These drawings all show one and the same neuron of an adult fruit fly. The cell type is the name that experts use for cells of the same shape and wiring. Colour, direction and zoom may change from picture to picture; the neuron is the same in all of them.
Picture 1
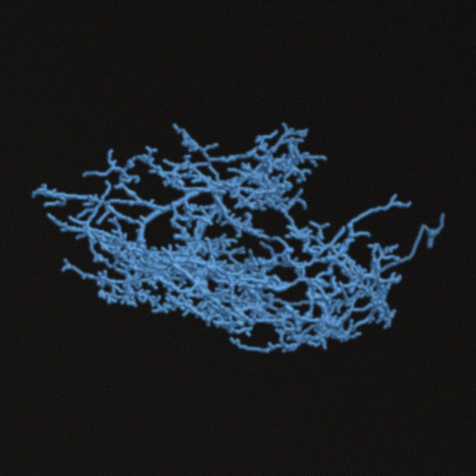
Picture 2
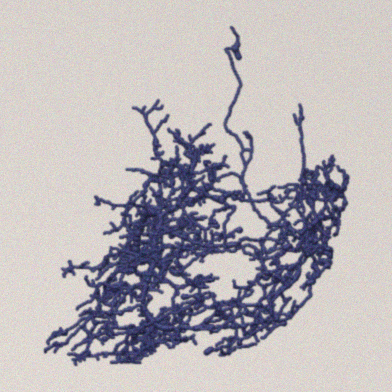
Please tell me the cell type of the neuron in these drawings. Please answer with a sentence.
The cell type is IN03A010.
